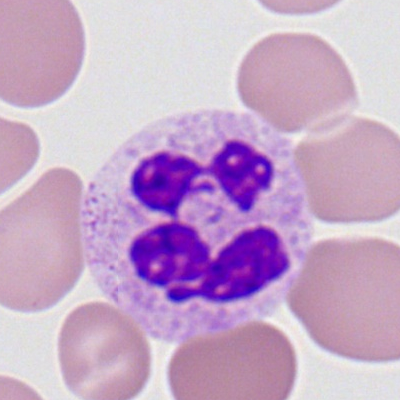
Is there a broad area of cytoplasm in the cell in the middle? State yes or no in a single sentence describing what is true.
Yes, the cell holds plenty of cytoplasm.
